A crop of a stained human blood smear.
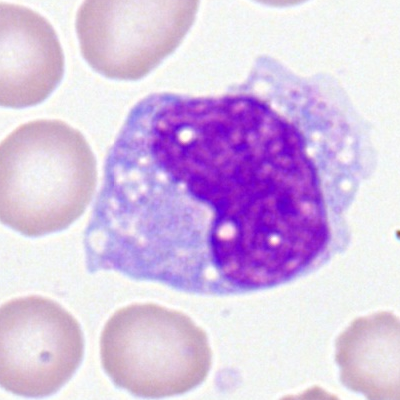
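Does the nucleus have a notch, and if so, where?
Yes, a notch is cut into its lower left side.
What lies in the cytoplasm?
Fine pinkish-purple granules are scattered through it, along with many small clear vacuoles.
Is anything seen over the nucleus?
A few small clear round spots lie over it.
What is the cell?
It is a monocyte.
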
